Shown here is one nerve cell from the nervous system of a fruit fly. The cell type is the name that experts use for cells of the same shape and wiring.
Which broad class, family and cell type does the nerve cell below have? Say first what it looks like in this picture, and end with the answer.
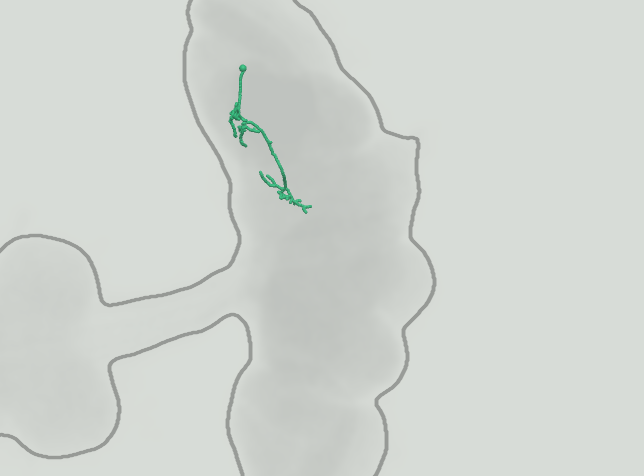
The cell body can be seen at the top of the picture. As drawn here it is taller than it is wide. It is a central-brain intrinsic neuron. Its family is hemilineage SLPpl1. It is of cell type SMP229.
